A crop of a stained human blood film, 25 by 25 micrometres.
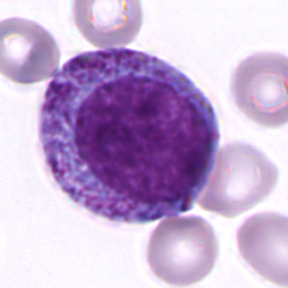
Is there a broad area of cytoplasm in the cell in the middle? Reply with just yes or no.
Yes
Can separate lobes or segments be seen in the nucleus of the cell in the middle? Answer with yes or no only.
No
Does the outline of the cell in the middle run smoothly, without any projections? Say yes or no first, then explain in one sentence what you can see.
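Yes. The cell outline is round and smooth.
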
